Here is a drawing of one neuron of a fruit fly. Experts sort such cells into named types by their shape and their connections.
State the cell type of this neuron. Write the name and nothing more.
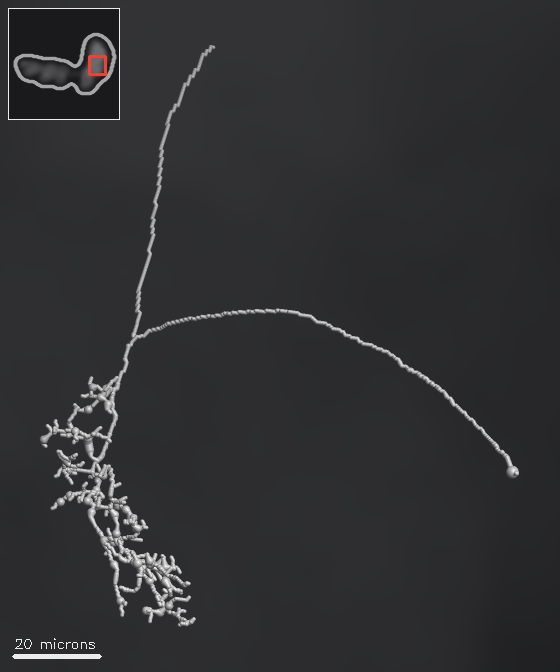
CB0744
